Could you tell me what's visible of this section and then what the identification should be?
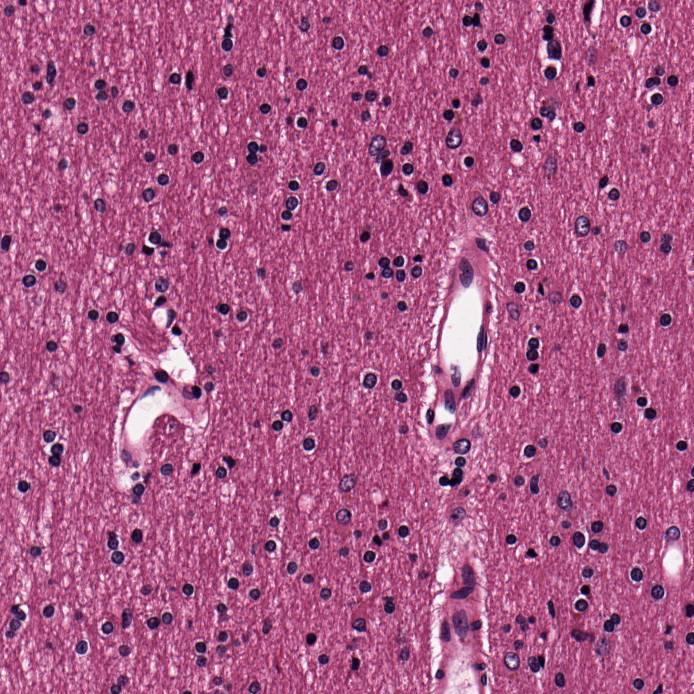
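Background: pink, finely fibrillary neuropil, faint streaks running mostly top to bottom. Small, round, darkly stained nuclei scattered fairly evenly throughout; many with a clear perinuclear halo. Central vessel wall lined by elongated nuclei parallel to its long axis. Cerebral cortex.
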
